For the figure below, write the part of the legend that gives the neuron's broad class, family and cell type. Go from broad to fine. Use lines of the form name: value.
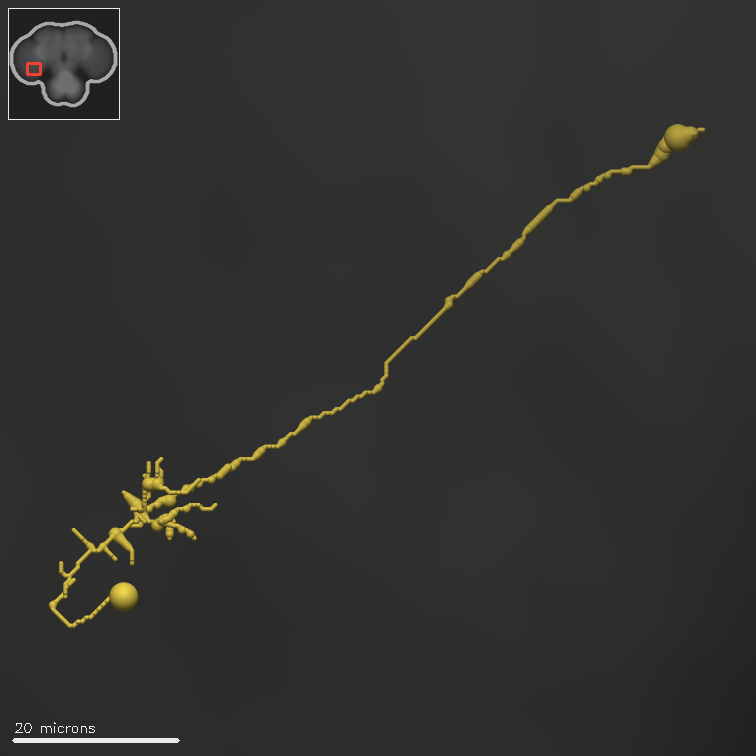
broad class: optic-lobe intrinsic neuron
family: Tm
cell type: Tm9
